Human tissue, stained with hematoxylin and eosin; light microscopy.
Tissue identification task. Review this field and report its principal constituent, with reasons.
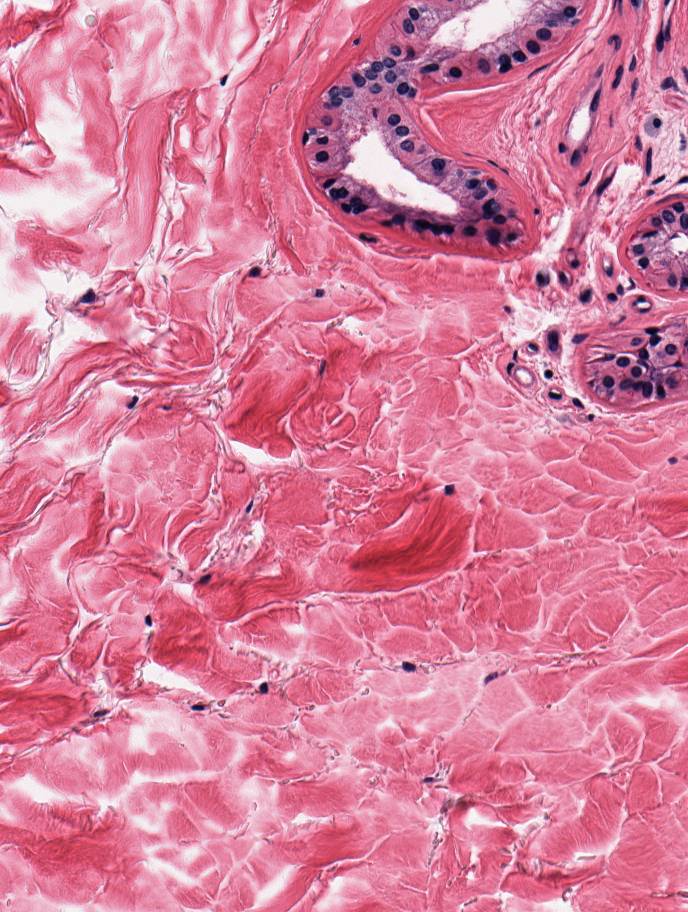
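The tissue shown is chiefly dermis. Dense, thick, strongly eosinophilic collagen bundles fill most of the field and run in many different directions.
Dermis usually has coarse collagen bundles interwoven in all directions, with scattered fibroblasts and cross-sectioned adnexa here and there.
Epithelial tubules appear only in the upper right corner. Sparse small dark fibroblast nuclei are scattered between the bundles, and no adipocytes are present.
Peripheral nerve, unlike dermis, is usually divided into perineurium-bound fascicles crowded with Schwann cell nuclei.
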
